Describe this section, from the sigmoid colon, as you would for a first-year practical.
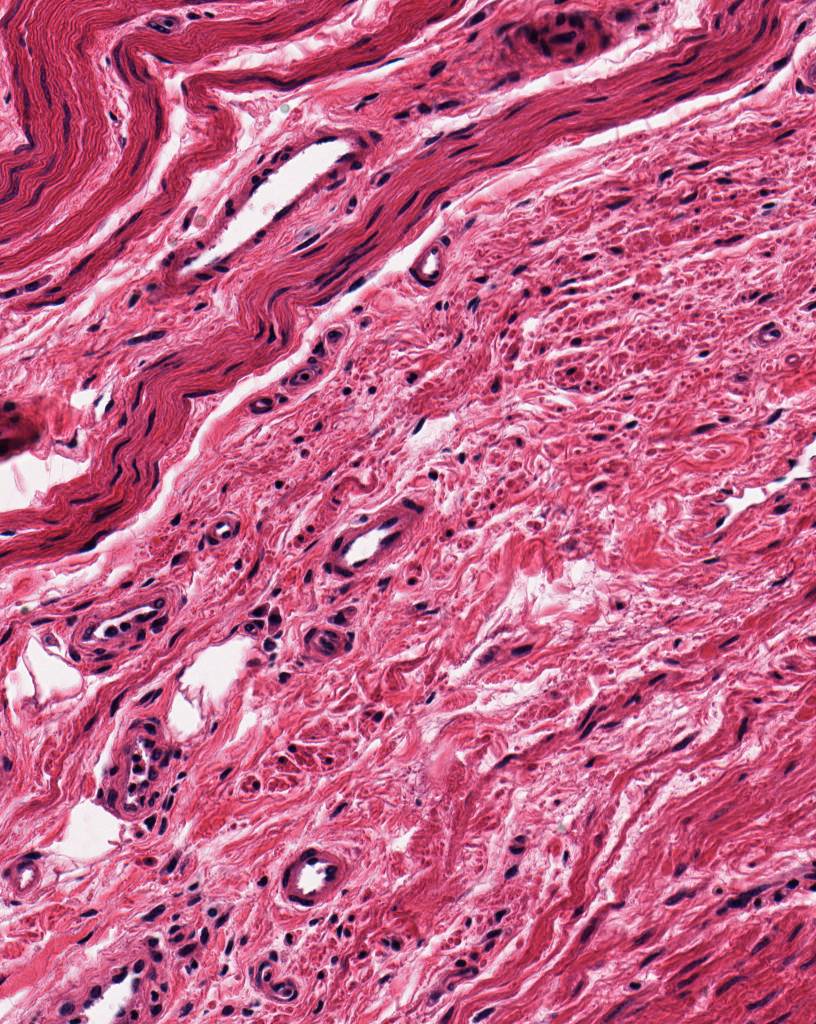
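Follow the wavy fibres here: the nuclei within these bundles are elongated and dark, and they lie parallel to the fibres. Between the fibre bundles you'll find narrow, elongated empty clefts, consistent with shrinkage during processing. Now scan the whole field: there is no epithelial lining anywhere, and no fat cells are seen.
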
